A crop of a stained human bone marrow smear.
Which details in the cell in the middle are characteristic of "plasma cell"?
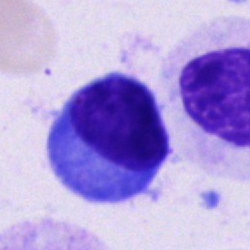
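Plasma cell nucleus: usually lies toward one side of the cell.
Fits: nucleus here off-centre, toward the upper right. Nucleus a single unlobed mass. Cytoplasm deep blue, forming a crescent on the lower-left side.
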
